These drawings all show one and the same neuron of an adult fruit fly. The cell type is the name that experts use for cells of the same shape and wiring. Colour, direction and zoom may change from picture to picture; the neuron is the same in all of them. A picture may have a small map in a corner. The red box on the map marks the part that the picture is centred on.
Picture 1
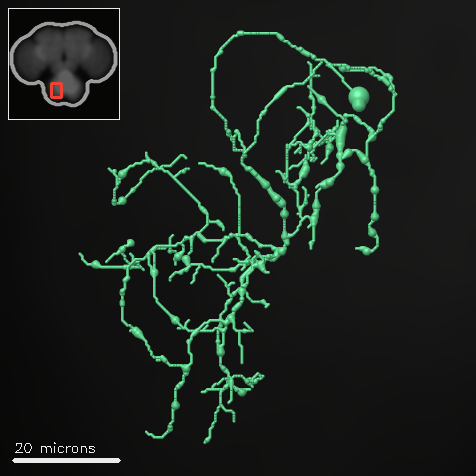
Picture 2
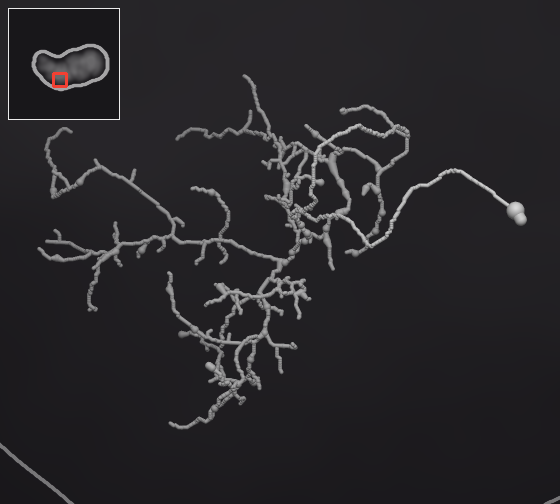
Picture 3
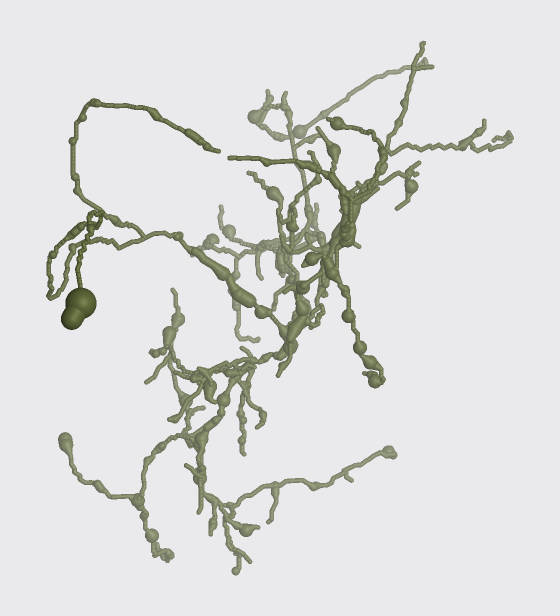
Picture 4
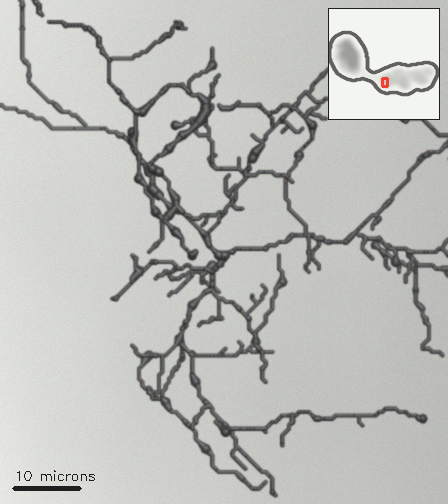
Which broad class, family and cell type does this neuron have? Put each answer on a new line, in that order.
nerve-cord intrinsic neuron
hemilineage 16B
IN16B121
